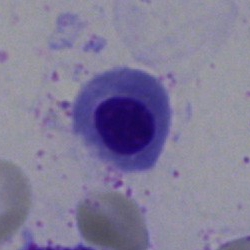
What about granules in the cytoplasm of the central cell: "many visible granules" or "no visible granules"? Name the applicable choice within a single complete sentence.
No visible granules are present in the cytoplasm of the cell.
